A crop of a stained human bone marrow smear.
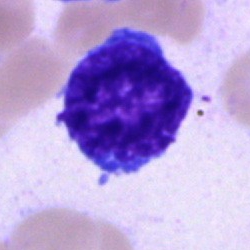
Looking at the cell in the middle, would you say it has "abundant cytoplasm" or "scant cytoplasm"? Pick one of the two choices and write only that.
Scant cytoplasm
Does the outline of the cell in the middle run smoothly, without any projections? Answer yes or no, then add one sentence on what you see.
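No. The cell outline is irregular, with a ragged edge along the left side.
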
